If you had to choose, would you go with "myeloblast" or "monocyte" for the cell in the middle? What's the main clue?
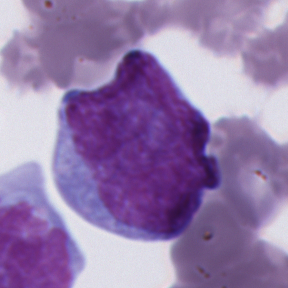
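It is a myeloblast. The nucleus fills most of the cell, and the cytoplasm is confined to a crescent at the lower left beside it.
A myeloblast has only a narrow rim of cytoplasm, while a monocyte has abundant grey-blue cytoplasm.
The limited crescent seen here therefore agrees with a myeloblast rather than a monocyte. The cytoplasm is pale blue, and the chromatin is fine-grained rather than coarsely clumped.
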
